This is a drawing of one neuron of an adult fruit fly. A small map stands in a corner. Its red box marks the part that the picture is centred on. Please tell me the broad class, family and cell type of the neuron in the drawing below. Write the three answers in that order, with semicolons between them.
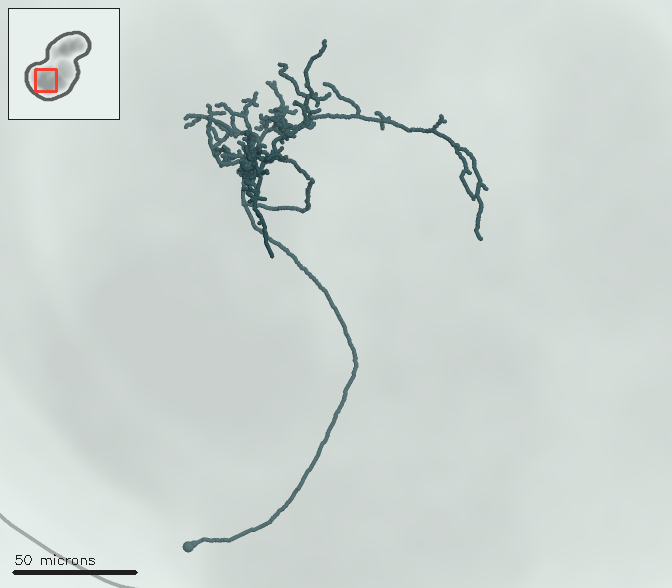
central-brain intrinsic neuron; hemilineage WEDd1; SAD003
